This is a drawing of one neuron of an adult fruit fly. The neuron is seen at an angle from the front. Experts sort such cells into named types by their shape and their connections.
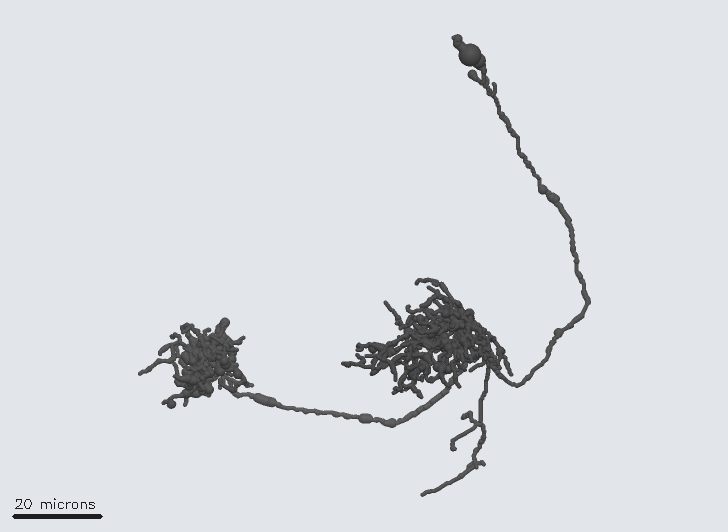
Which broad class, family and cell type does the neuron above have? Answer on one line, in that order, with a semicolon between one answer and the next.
central-brain intrinsic neuron; class CX; hDeltaL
